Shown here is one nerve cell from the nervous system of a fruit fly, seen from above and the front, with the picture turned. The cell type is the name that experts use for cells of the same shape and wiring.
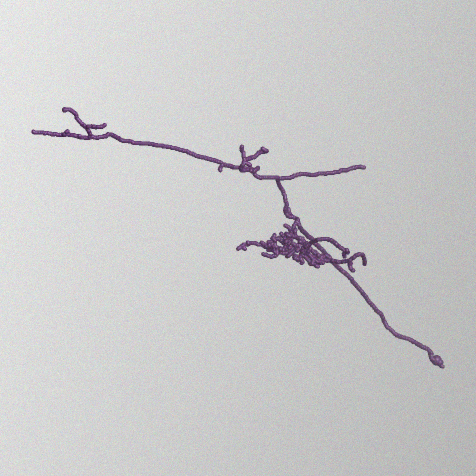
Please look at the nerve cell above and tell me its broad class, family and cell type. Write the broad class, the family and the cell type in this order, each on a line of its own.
nerve-cord intrinsic neuron
hemilineage 08B
IN08B093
